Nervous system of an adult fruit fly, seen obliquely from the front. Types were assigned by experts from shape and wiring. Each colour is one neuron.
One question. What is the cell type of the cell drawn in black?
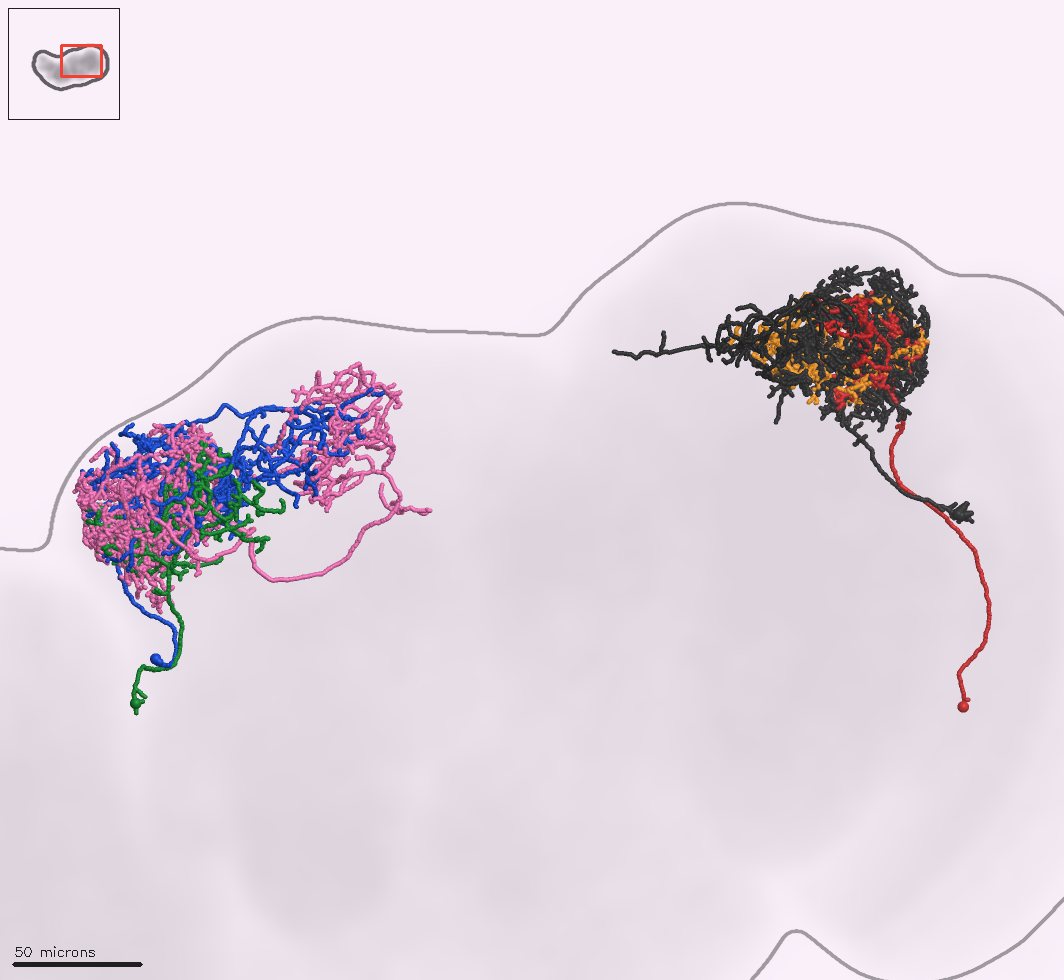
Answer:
LHAV3k1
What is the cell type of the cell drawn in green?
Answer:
CB4132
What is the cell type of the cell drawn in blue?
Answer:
LHAV3b13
